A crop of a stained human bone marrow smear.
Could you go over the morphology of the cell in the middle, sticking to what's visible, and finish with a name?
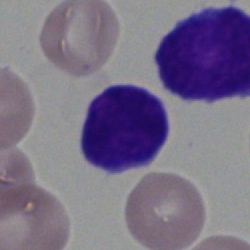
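The nucleus appears to occupy nearly the entire cell. Its chromatin looks dense and dark, broken only by faint lighter streaks. No distinct rim of paler cytoplasm is visible around it, and no vacuoles can be seen anywhere in the cell. This cell is a lymphocyte.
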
